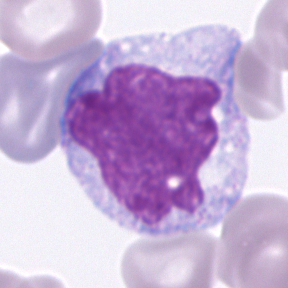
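Monocyte, at the centre of the smear. Looking at the nucleus, its outline seems irregular and folded, with several notches and bulges. Around it, I can follow a pale greyish-blue rim of cytoplasm on every side. Within that cytoplasm there appear to be very fine, dust-like granules, and I notice a few small clear vacuoles as well.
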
